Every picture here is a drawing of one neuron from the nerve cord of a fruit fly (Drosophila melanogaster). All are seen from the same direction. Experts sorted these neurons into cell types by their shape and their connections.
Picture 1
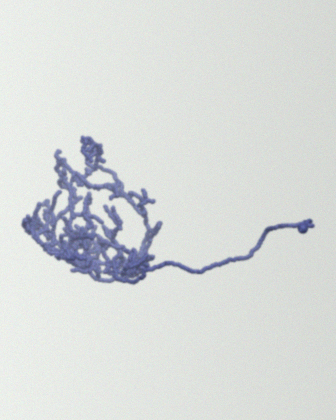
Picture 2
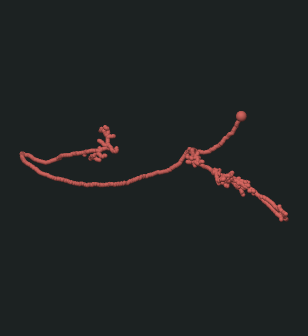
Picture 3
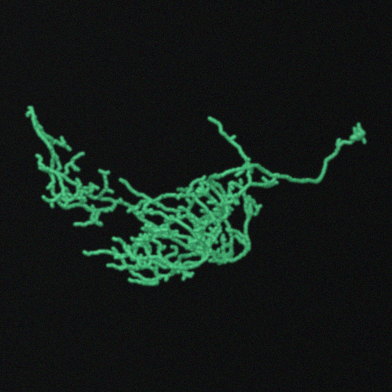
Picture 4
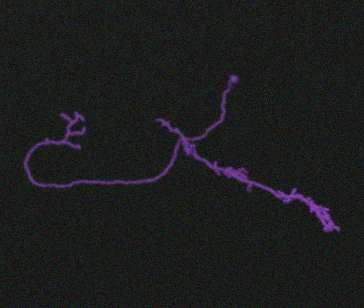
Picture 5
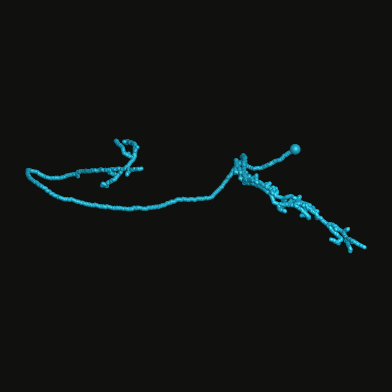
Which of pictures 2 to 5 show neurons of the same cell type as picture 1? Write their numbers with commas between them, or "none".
3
